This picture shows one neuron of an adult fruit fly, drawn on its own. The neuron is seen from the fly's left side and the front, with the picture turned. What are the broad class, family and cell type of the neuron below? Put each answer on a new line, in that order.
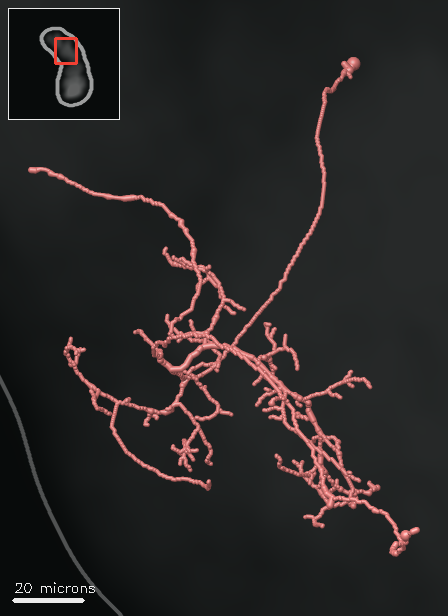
nerve-cord intrinsic neuron
hemilineage 06A
IN06A057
